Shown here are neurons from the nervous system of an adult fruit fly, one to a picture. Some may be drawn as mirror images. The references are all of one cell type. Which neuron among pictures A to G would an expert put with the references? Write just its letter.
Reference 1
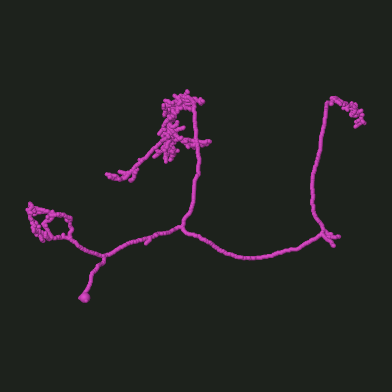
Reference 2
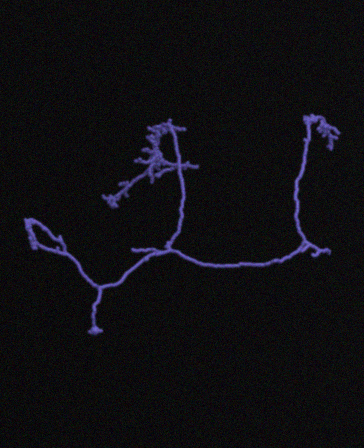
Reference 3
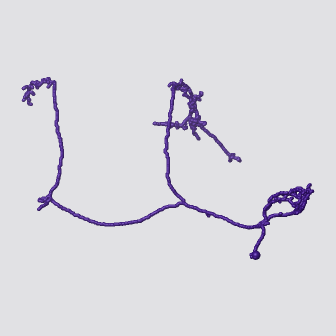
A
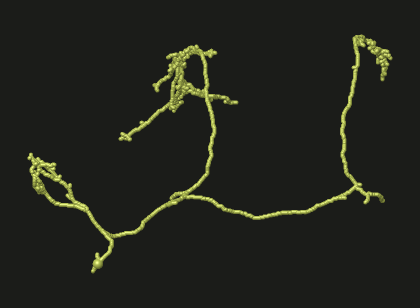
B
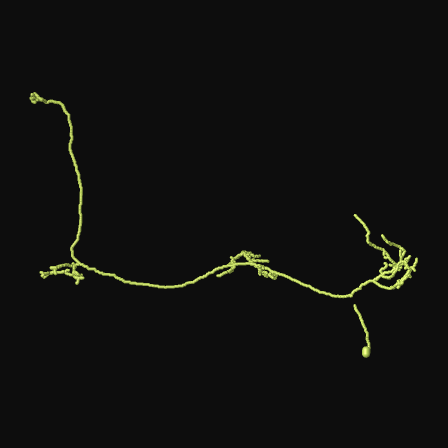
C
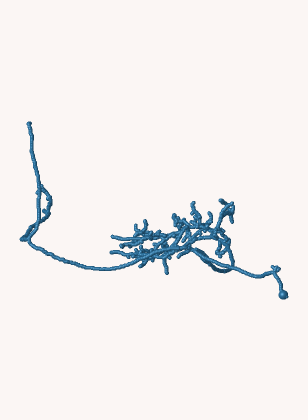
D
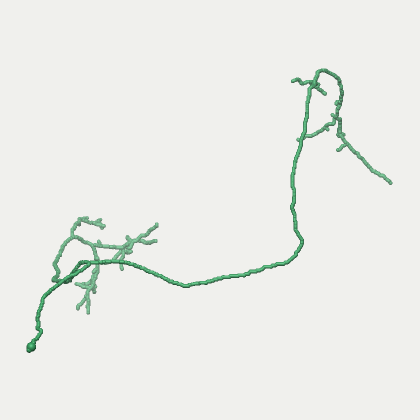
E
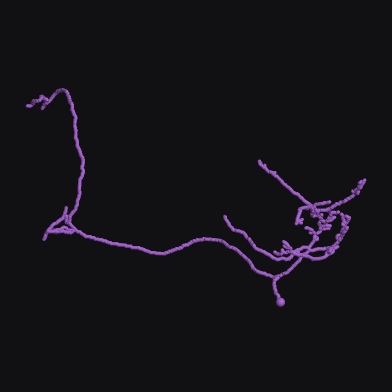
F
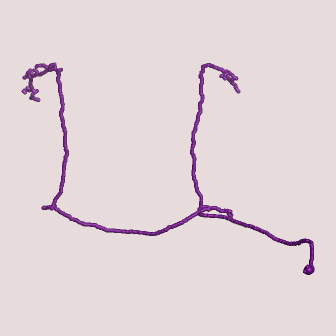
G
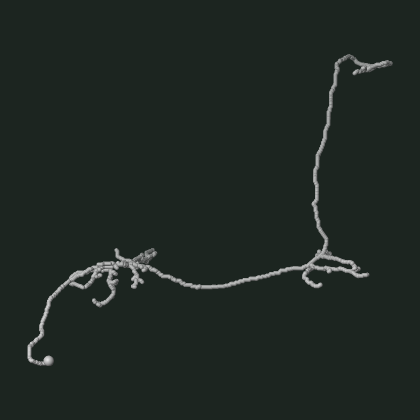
A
